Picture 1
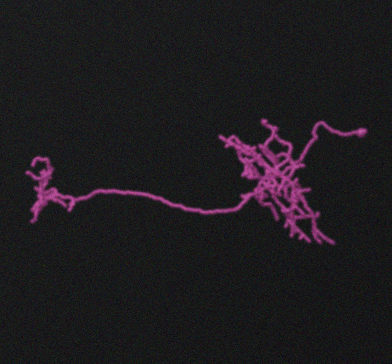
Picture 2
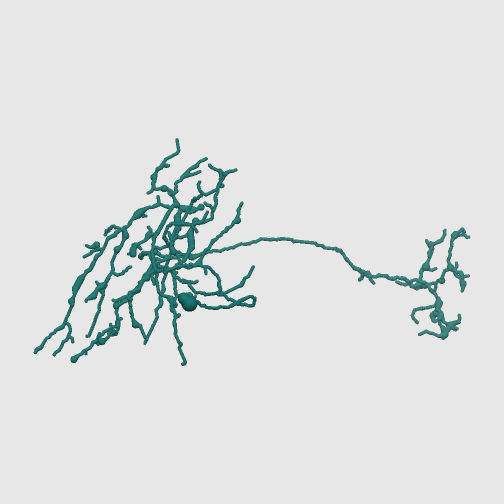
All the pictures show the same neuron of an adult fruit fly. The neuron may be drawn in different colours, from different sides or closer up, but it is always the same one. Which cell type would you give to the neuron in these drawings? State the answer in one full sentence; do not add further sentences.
This neuron has been assigned cell type Tm38.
